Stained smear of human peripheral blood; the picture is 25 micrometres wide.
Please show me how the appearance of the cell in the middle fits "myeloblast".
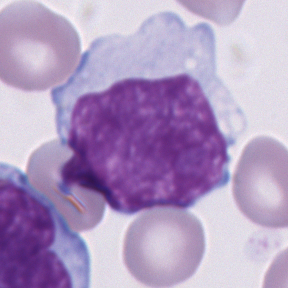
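Several features fit a myeloblast. No granules are visible in the cytoplasm.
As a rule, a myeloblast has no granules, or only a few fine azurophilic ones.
The nucleus measures about 15 by 12 micrometres, so it is longer one way than the other.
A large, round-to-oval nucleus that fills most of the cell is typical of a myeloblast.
Less in keeping is the cytoplasm, which is pale blue and forms its widest band above the nucleus.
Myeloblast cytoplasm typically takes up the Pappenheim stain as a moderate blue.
This paler shade therefore sits less easily with the name. The border is irregular, with small blunt bulges most marked along the upper edge, and the nucleus lies in the lower part of the cell, reaching the lower border.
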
